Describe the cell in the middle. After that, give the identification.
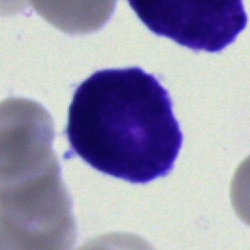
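Look first at its outline: roughly round, but the edge is slightly bumpy and irregular. Now the chromatin is dense and dark, with little texture you can make out. Search the cell for distinct granules; you won't find any. Down at the lower left edge, a small tag-like projection sticks out. So what we have here is a blast.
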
